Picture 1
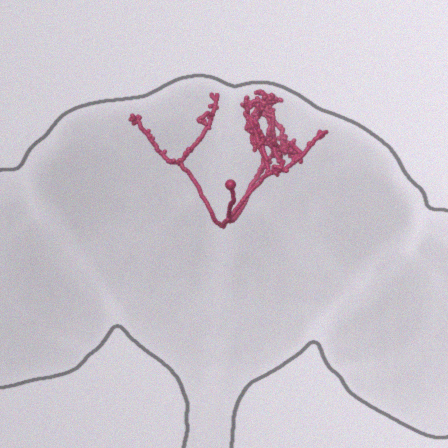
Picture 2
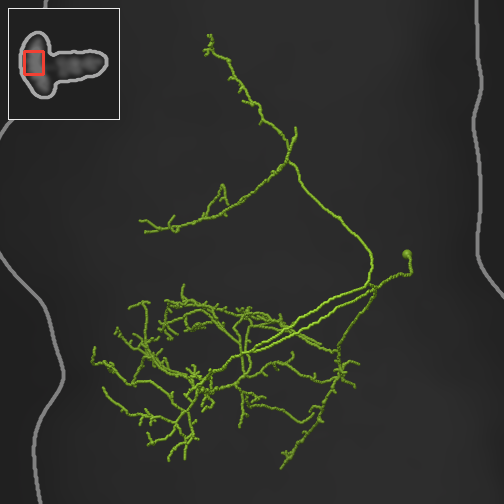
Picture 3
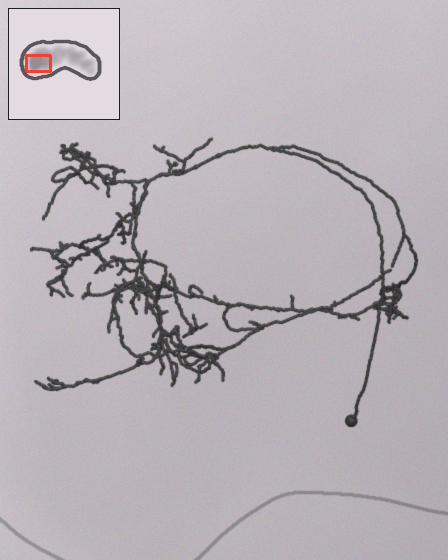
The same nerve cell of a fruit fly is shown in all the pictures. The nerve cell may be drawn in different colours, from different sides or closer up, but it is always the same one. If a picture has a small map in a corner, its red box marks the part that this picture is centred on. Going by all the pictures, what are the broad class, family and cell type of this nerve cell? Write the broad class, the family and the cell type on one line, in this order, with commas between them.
central-brain intrinsic neuron, hemilineage DM1_antero_dorsal, CRE094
